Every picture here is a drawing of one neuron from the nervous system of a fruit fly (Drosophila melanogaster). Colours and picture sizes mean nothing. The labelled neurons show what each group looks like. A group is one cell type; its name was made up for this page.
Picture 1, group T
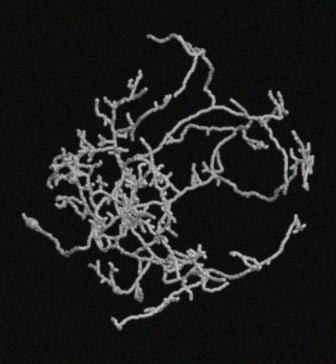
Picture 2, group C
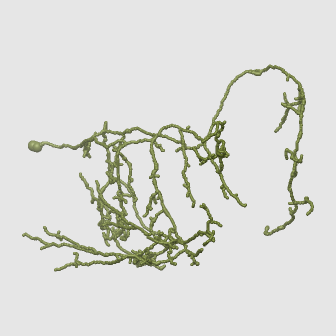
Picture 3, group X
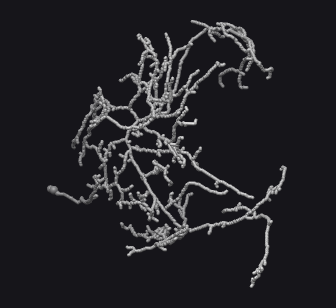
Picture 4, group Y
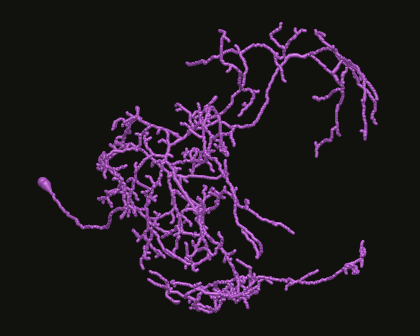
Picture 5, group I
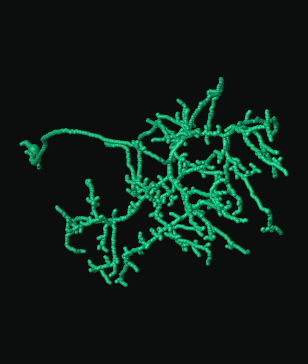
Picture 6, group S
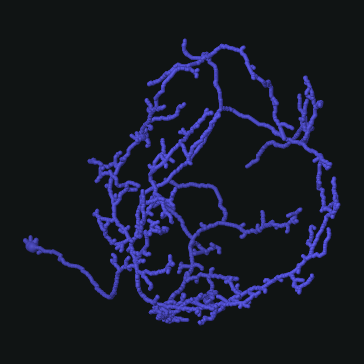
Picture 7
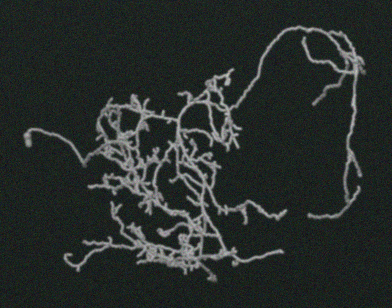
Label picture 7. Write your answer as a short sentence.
It belongs to group C.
